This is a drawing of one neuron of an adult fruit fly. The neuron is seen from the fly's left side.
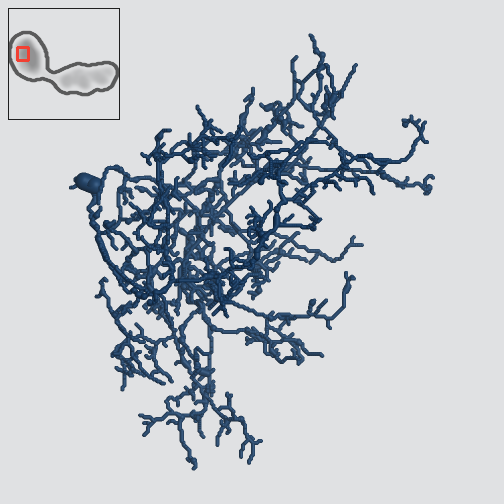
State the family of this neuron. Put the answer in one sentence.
The family is hemilineage VLPa1_lateral.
